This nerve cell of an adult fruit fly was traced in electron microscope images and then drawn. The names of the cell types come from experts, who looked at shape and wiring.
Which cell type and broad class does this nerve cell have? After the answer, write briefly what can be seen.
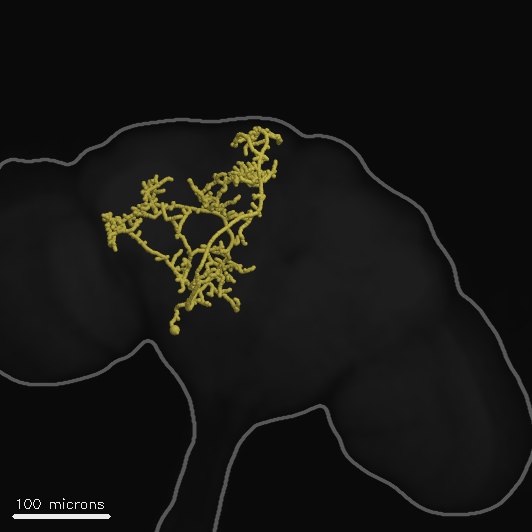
Its cell type is CRE108. This is a central-brain intrinsic neuron. It is in the brain and does not reach the nerve cord. By the scale bar it is about 200 microns tall in this view.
